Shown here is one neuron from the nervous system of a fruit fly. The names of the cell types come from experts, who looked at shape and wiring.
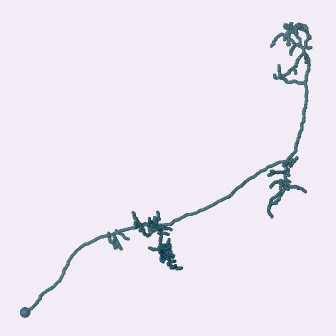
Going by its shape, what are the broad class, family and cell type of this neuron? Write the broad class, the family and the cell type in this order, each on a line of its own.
optic-lobe intrinsic neuron
TmY
TmY21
